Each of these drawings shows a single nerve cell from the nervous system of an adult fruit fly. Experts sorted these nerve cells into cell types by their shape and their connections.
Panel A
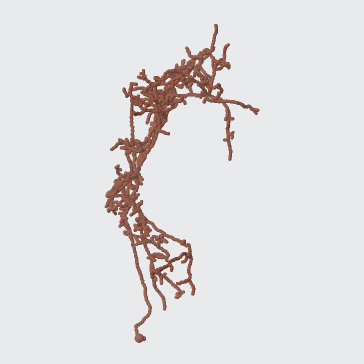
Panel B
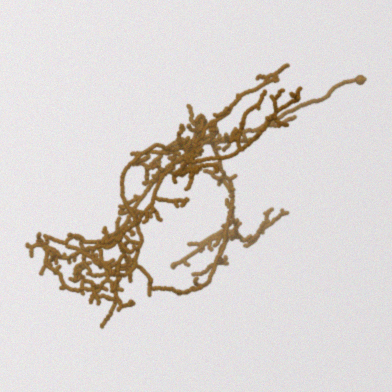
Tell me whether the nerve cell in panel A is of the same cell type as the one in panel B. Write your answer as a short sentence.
They are of the same cell type.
